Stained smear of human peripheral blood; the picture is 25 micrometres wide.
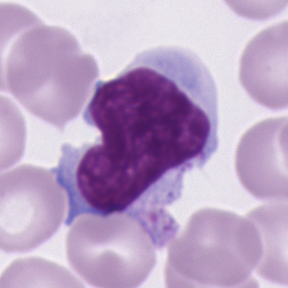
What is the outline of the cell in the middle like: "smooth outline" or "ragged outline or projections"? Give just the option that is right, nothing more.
Ragged outline or projections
